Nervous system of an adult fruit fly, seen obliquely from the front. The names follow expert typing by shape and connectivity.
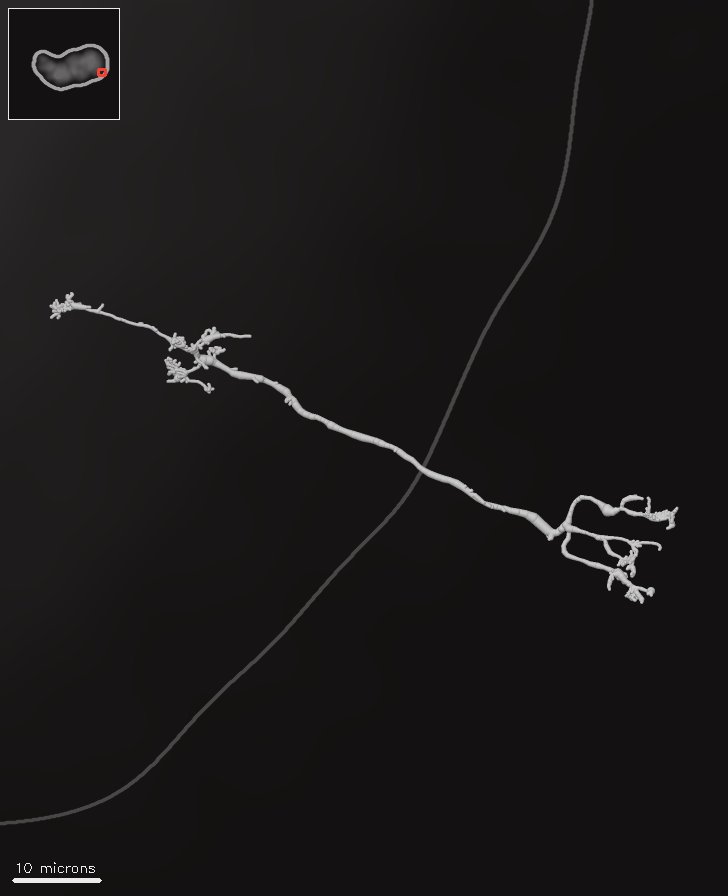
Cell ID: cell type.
L4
